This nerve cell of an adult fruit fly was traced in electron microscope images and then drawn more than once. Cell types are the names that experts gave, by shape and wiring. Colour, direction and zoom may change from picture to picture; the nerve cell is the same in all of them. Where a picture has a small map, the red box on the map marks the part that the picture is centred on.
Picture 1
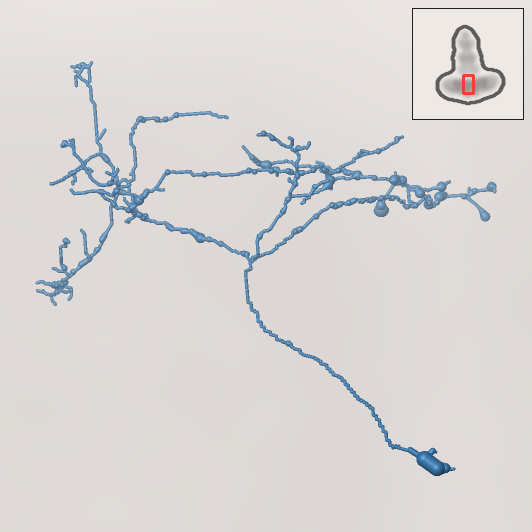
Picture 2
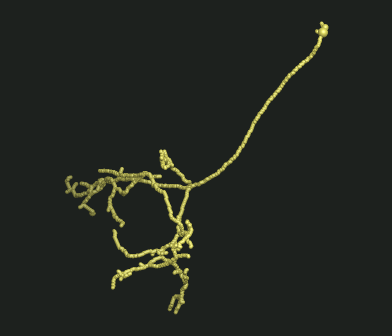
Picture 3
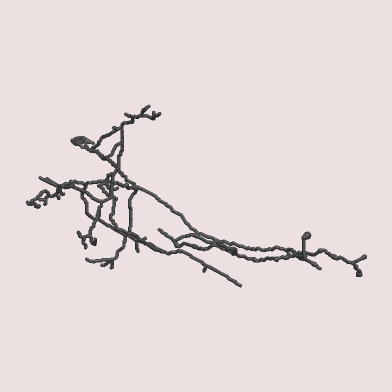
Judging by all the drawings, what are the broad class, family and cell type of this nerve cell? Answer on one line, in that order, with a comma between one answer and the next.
central-brain intrinsic neuron, hemilineage SMPad2, CB1975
